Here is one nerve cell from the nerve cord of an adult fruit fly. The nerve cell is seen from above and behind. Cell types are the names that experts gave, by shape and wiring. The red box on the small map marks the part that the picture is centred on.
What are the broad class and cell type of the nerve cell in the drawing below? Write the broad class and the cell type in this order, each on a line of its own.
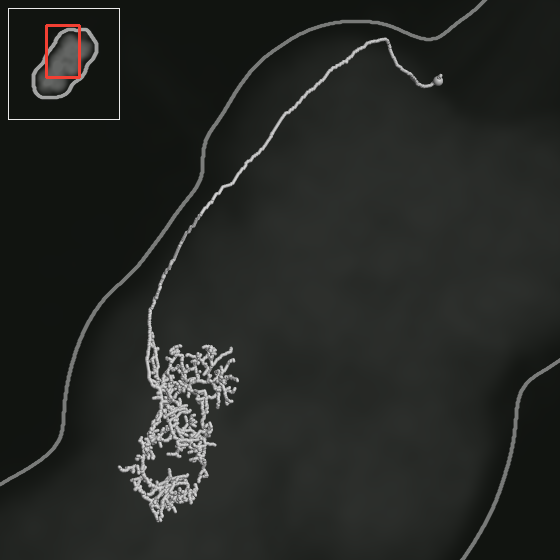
nerve-cord intrinsic neuron
INXXX321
